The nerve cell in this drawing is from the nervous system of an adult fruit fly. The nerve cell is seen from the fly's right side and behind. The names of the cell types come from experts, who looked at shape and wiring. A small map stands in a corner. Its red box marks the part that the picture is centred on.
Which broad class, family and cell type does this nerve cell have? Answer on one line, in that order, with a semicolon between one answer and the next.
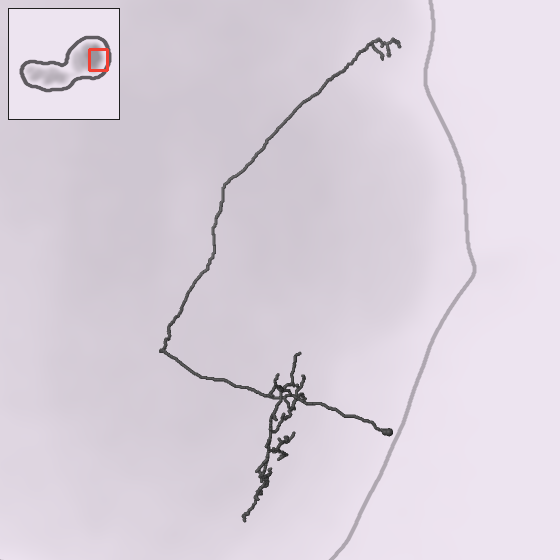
visual projection neuron; MeTu; MeTu4d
